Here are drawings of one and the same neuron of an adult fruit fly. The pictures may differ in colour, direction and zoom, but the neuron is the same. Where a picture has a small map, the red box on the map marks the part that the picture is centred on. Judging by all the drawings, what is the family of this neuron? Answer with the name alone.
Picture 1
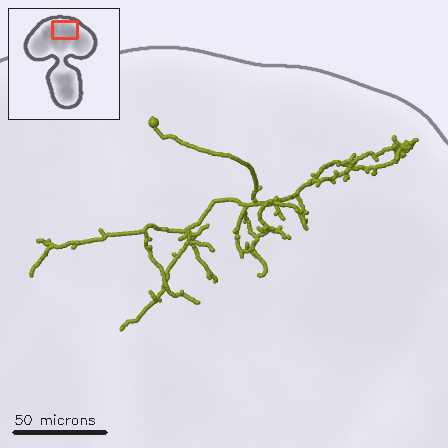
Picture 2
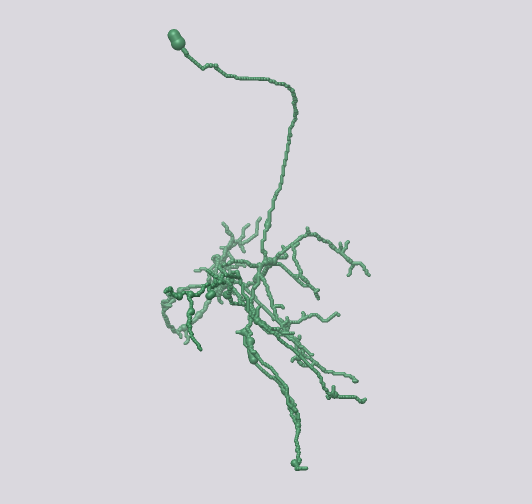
hemilineage SMPp&v1_posterior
